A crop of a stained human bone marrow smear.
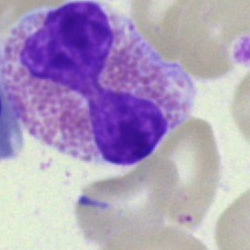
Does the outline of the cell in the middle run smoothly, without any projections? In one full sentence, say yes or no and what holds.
Yes, a smooth outline without projections belongs to this cell.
